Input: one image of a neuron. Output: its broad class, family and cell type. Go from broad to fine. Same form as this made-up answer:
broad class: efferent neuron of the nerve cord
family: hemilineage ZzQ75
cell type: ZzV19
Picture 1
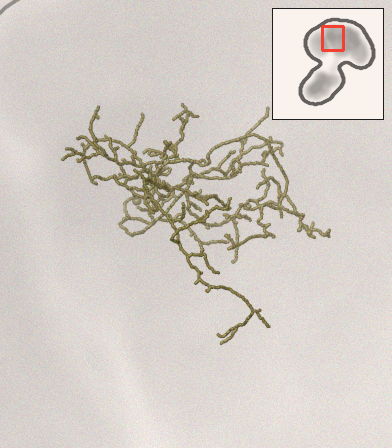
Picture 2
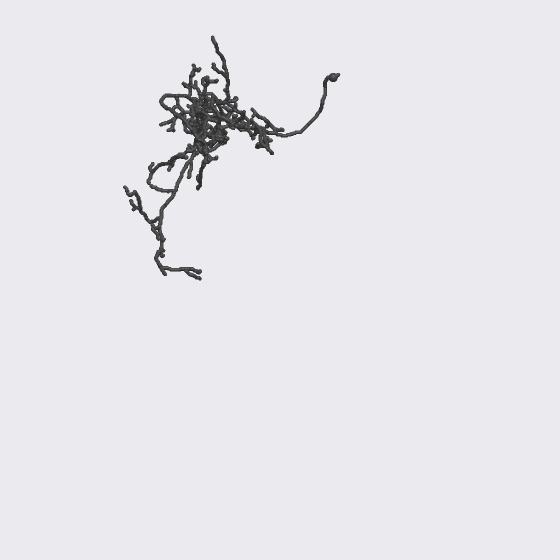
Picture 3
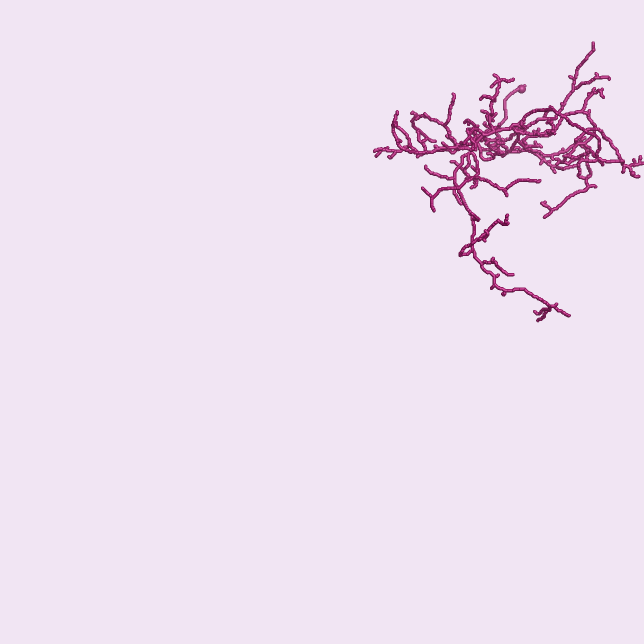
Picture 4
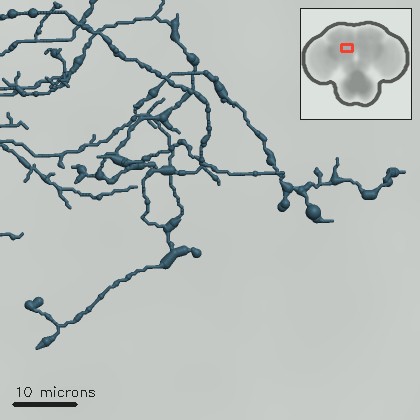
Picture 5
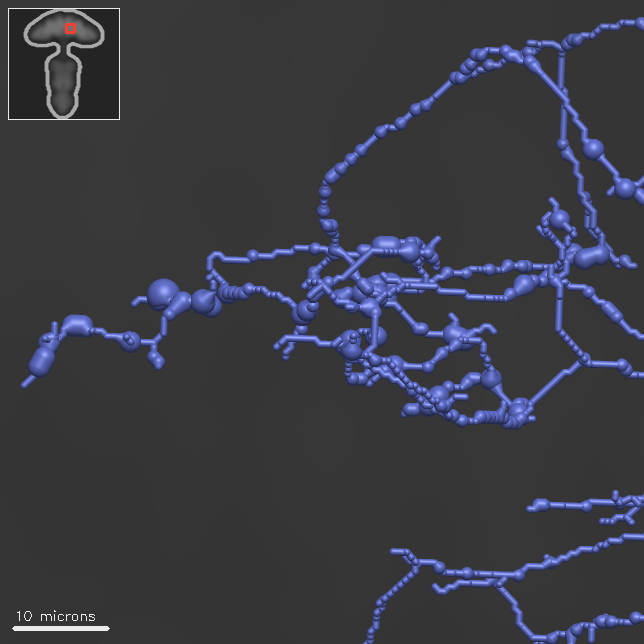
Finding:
broad class: central-brain intrinsic neuron
family: hemilineage DL1_ventral
cell type: CL268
